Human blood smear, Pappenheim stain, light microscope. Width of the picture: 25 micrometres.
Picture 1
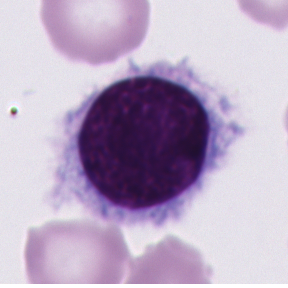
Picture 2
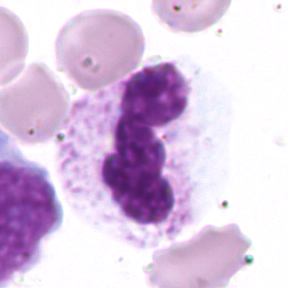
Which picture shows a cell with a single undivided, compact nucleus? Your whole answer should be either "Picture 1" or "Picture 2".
Picture 1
